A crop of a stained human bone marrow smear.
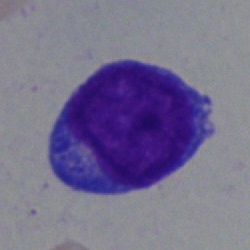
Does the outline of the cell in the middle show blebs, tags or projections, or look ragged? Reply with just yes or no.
Yes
